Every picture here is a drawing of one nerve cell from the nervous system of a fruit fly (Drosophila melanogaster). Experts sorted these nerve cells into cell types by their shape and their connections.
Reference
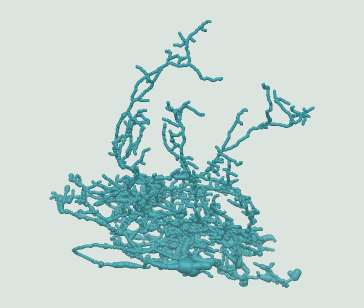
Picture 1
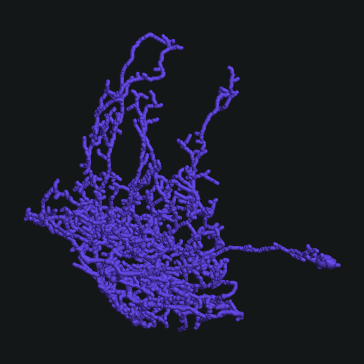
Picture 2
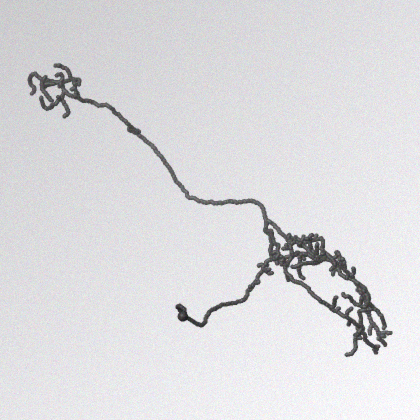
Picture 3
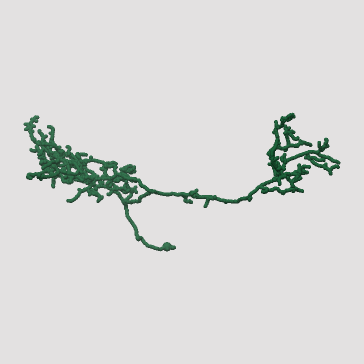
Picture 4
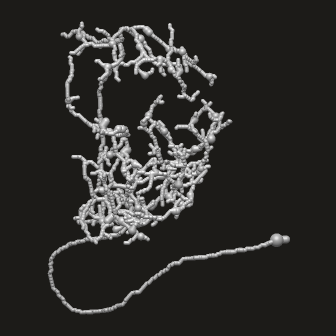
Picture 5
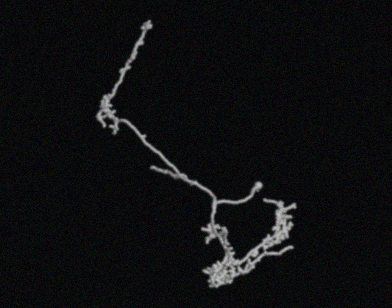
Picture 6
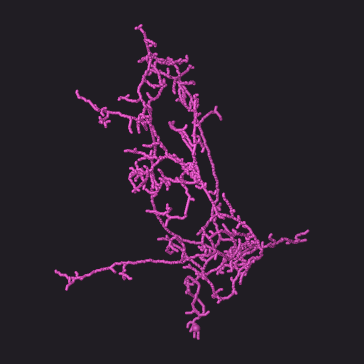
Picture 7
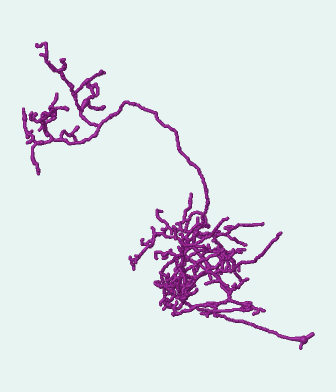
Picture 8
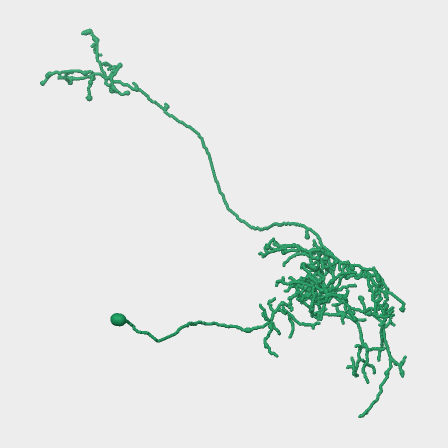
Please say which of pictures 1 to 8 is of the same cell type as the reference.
Picture 1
